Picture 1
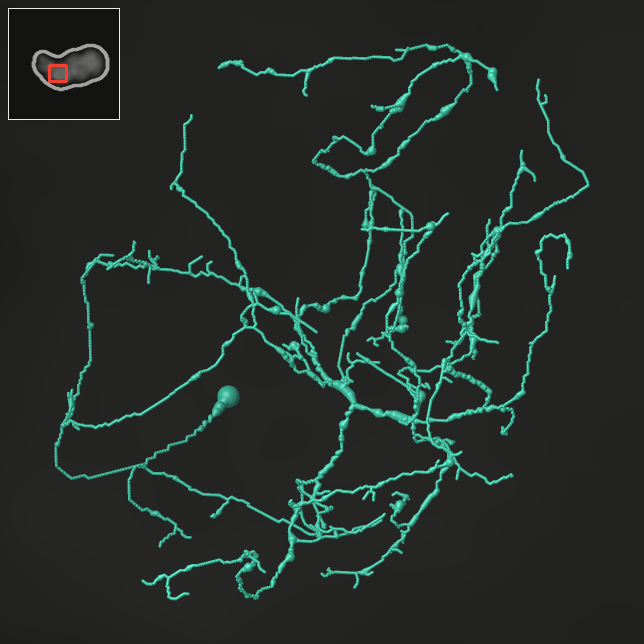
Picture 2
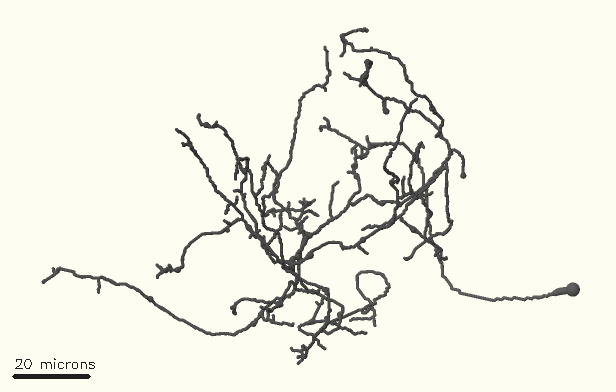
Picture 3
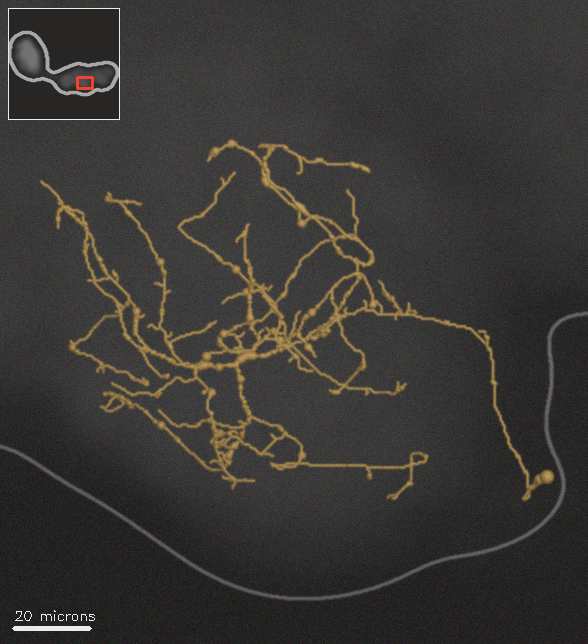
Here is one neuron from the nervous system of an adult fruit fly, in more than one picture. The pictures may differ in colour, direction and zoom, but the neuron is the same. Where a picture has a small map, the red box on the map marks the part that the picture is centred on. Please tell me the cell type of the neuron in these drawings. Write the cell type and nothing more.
IN20A.22A050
